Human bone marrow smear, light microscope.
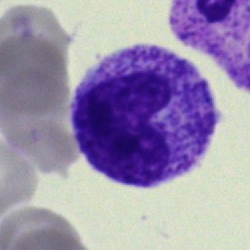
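Metamyelocyte: the central cell of a stained human bone marrow smear. Its outline is round and smooth. The nucleus lies toward the left of the cell and is indented on its right side, giving a kidney shape. The cytoplasm stains purple-lilac.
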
